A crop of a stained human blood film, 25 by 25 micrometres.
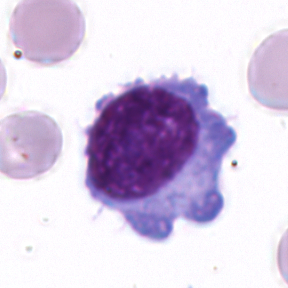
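Plasma cell, the central cell here, about 14 micrometres across and with an irregular outline that bulges in several rounded places along its right and lower edges. Along the upper edge you can also see short fine spikes sticking out. The nucleus is oval, sits toward the upper left of the cell and fills about 50% of its area. Its chromatin is dark purple and coarsely clumped. The cytoplasm goes from paler next to the nucleus to a deeper blue out toward the edge.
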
